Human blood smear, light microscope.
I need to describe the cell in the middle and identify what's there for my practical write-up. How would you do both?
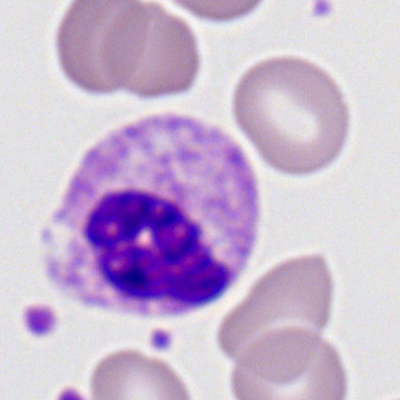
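Down in the lower half of the cell sits the nucleus. Its chromatin is dark purple and, looking closely, coarsely clumped. The cytoplasm is pale lilac, and I can make out fine purple granules scattered through it. This is a segmented neutrophil.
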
